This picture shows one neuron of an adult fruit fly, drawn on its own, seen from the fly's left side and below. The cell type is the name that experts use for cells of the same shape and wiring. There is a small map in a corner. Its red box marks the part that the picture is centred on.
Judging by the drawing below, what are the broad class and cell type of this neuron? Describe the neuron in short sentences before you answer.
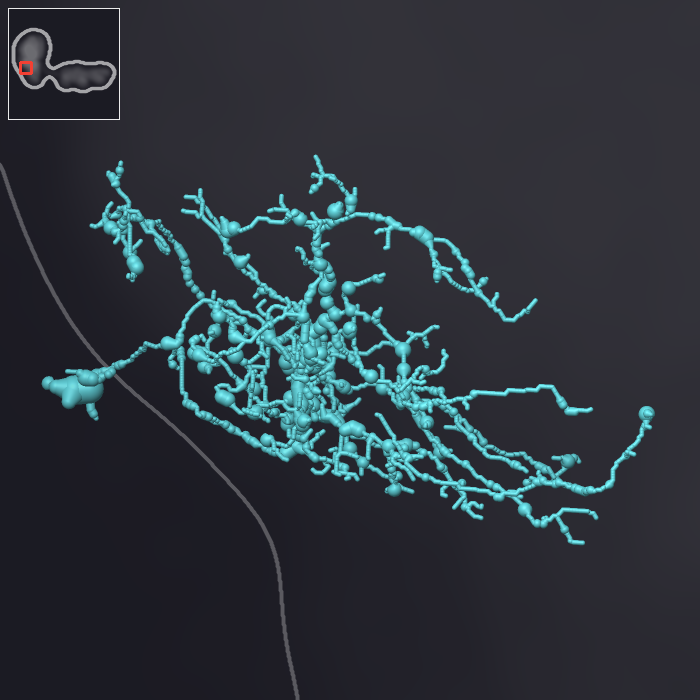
The cell body can be seen on the left of the picture. As drawn here it is wider than it is tall. It is a central-brain intrinsic neuron. Its cell type is GNG207.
